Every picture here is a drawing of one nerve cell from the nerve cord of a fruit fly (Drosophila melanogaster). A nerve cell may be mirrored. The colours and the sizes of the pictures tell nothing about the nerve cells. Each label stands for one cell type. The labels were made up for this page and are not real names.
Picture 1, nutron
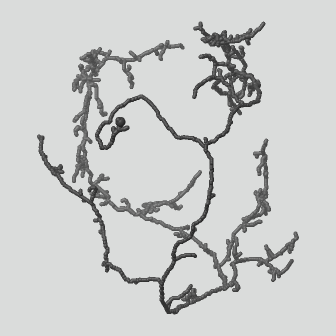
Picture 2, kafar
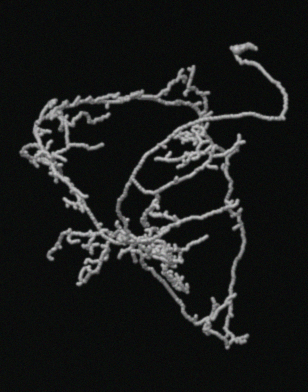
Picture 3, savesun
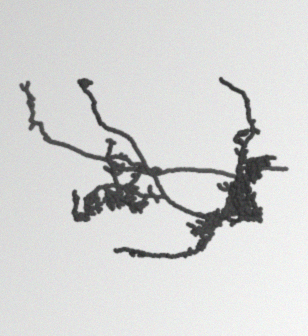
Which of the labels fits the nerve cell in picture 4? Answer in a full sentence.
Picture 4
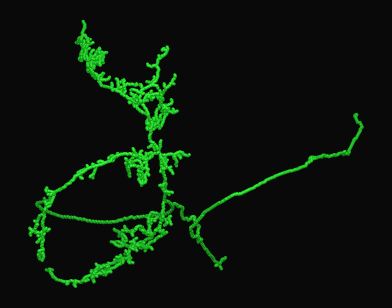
It belongs to savesun.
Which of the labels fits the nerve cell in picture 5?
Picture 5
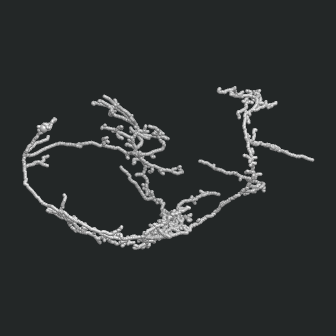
It belongs to nutron.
